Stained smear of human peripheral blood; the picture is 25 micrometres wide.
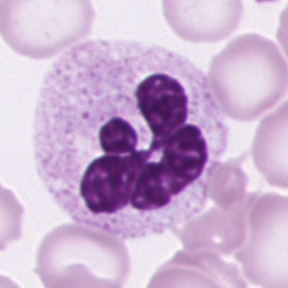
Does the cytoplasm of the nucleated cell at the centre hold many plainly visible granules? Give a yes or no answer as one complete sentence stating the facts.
Yes, the cytoplasm of the cell is rich in visible granules.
